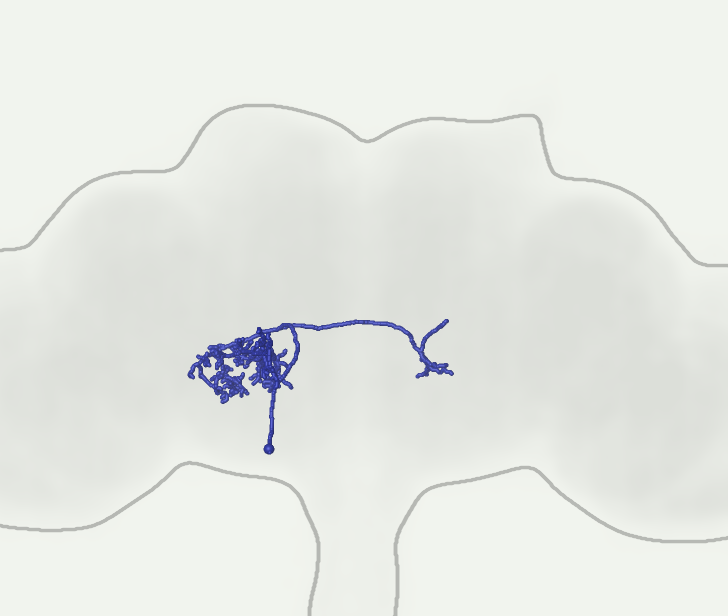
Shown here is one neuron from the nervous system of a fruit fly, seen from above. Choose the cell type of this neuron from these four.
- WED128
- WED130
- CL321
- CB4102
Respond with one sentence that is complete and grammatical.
This neuron carries the cell type designation CB4102.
